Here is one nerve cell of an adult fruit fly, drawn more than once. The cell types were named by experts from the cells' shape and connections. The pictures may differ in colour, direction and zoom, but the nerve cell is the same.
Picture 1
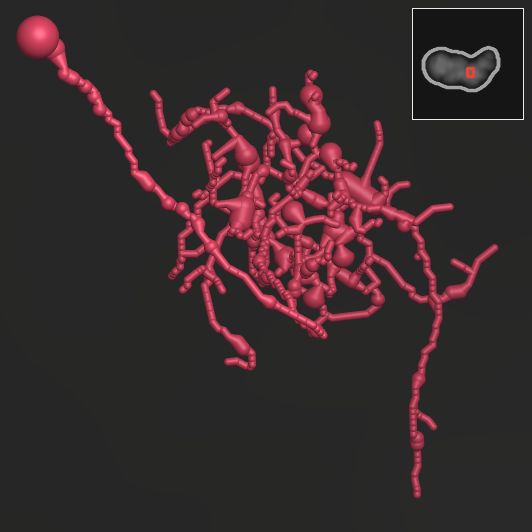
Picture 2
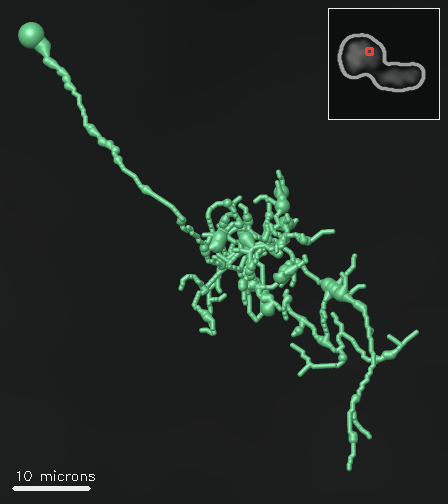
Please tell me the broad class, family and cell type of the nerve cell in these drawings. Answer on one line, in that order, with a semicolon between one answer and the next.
optic-lobe intrinsic neuron; Mi; Mi16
